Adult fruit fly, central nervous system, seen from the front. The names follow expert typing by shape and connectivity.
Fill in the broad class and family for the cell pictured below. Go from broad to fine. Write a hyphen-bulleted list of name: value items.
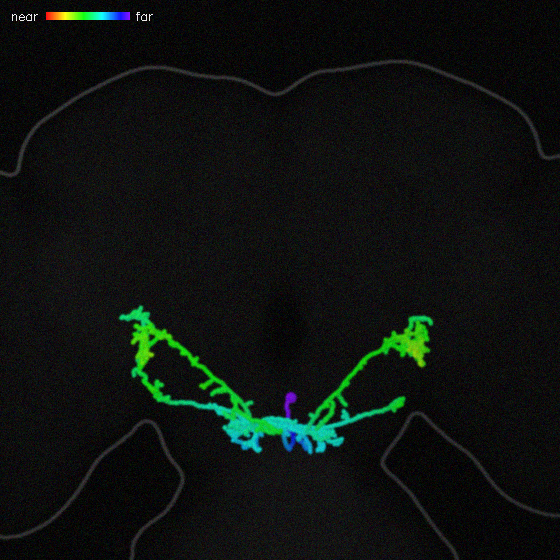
- broad class: central-brain intrinsic neuron
- family: hemilineage LB0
